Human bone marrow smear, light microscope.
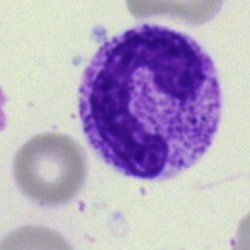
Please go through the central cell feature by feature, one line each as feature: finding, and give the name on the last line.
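Outline: round and smooth, as you can see
Nucleus: curved like a horseshoe, its opening facing right
Nucleoli: none visible
Cytoplasm: filled with fine purple granules
Cell: band neutrophil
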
